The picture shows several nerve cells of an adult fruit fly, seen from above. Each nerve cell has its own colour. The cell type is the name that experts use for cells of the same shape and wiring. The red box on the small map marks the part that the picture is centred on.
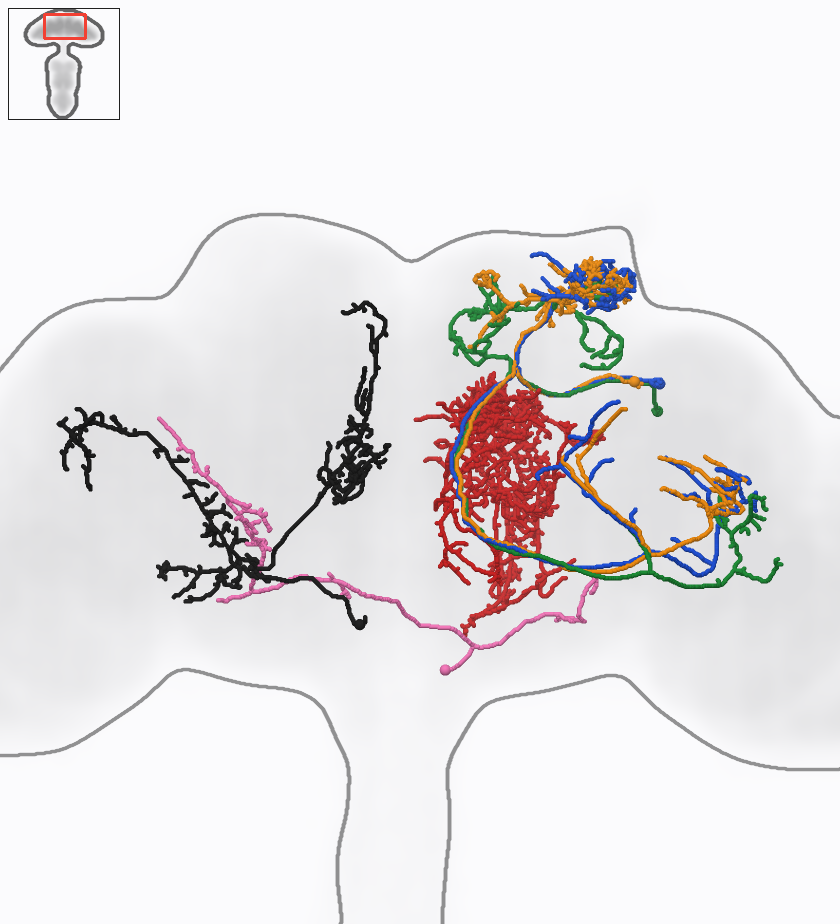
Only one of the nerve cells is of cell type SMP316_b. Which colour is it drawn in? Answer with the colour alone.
black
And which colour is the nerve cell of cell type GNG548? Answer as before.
red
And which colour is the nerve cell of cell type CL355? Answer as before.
pink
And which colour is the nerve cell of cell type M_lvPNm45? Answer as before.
blue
